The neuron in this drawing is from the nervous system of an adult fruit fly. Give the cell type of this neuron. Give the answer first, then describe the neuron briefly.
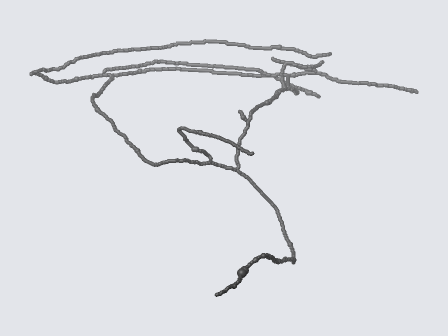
Its cell type is GNG655. Its broad class is sensory neuron entering the brain. It has a dozen or fewer branch ends. As drawn here it is wider than it is tall.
